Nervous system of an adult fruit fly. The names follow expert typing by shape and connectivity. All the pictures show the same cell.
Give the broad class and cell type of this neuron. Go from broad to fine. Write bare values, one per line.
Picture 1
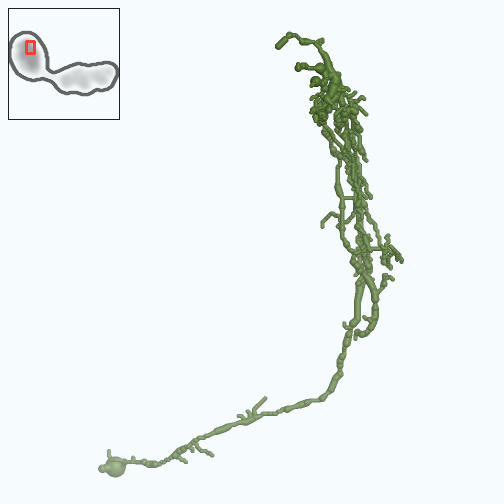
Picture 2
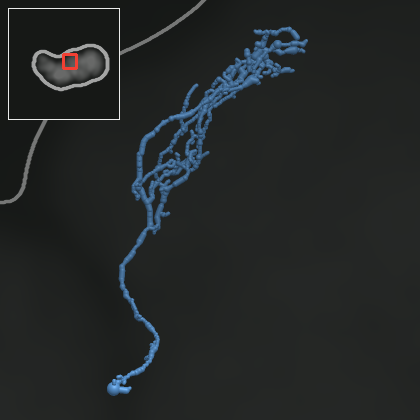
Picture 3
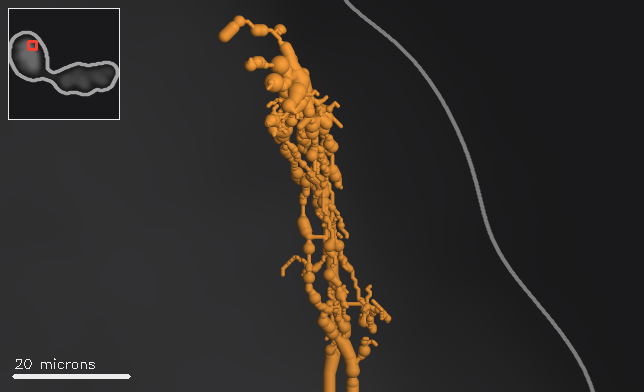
central-brain intrinsic neuron
SLP184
